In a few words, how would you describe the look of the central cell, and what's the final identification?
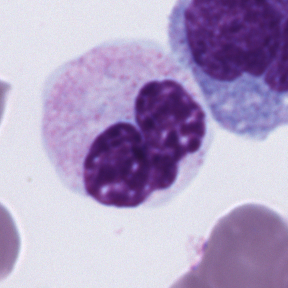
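The nucleus is displaced toward the lower right of the cell, and its chromatin is dark purple and coarsely clumped. Cytoplasm is plentiful relative to the nucleus and is filled with fine pink-red granules. This is a segmented neutrophil.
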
